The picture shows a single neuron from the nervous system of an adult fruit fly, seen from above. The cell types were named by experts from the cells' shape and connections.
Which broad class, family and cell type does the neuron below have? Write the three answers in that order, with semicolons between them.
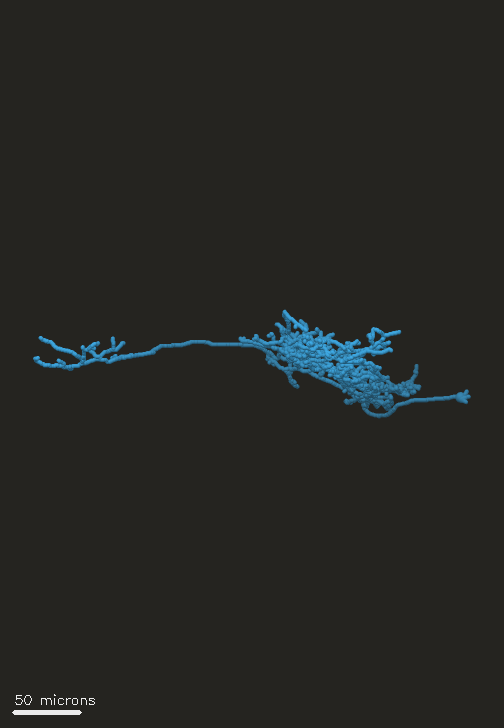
central-brain intrinsic neuron; LHPV; LHPV6m1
